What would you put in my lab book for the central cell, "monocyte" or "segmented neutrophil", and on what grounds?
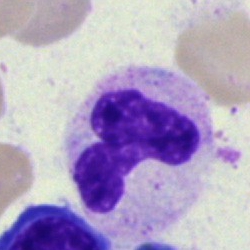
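Segmented neutrophil. The deciding feature is the cytoplasm, which is plentiful and pale lilac-pink.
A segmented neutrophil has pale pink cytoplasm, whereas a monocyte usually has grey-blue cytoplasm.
Fine pinkish-violet granules are scattered through the cytoplasm. The cell outline is round and smooth. The nucleus is curved, its concave side facing the lower right of the cell.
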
